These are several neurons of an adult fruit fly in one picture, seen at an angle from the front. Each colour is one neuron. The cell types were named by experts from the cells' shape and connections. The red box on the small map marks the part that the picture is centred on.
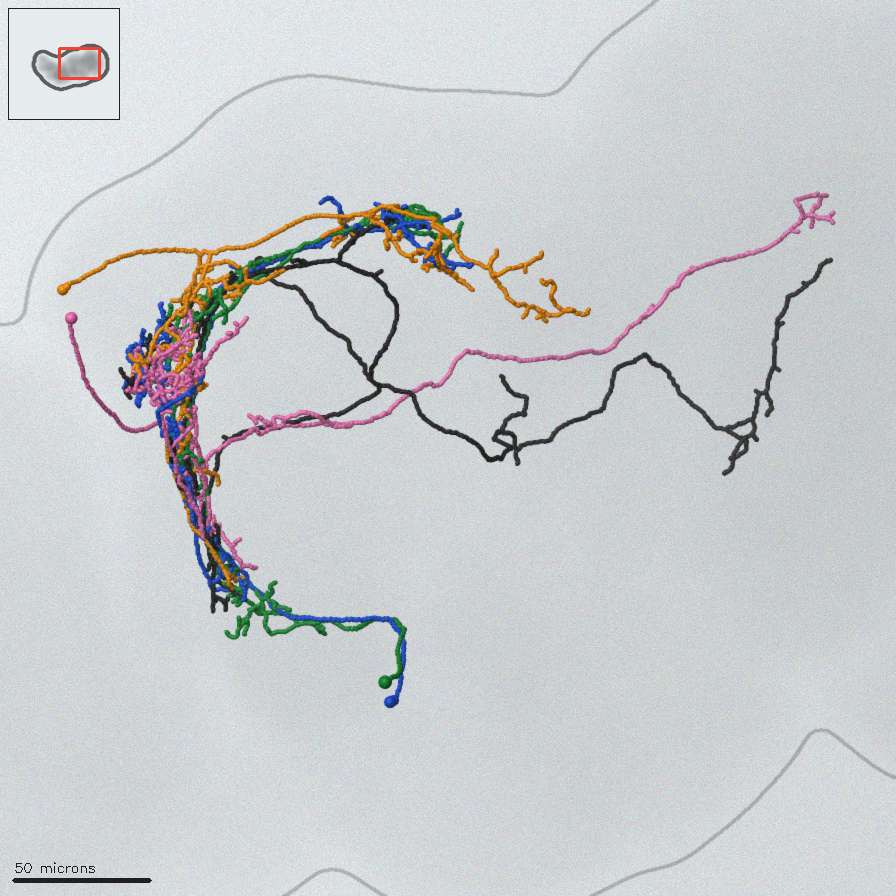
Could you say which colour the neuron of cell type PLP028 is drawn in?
green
